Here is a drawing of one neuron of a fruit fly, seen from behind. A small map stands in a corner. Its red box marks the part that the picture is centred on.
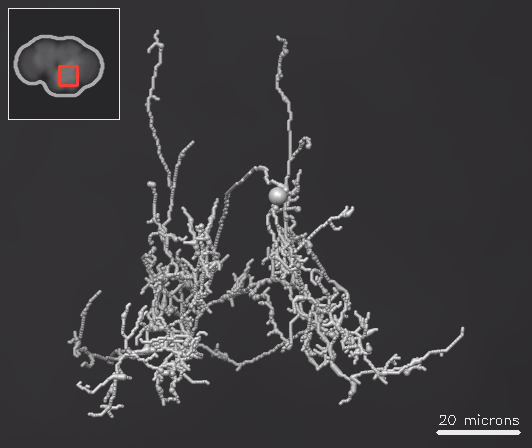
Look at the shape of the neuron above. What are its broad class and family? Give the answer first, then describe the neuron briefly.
Its broad class is nerve-cord intrinsic neuron. Its family is hemilineage 00A. The cell body can be seen in the middle of the picture. By the scale bar it is about 100 microns wide in this view.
